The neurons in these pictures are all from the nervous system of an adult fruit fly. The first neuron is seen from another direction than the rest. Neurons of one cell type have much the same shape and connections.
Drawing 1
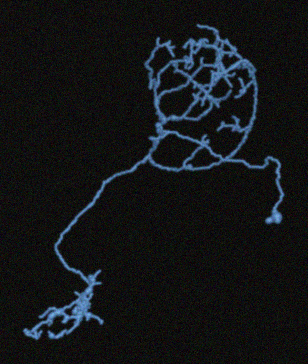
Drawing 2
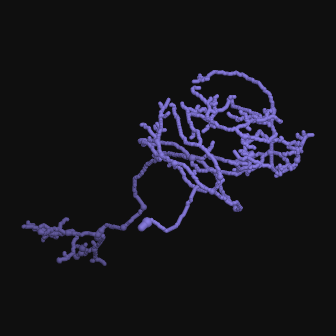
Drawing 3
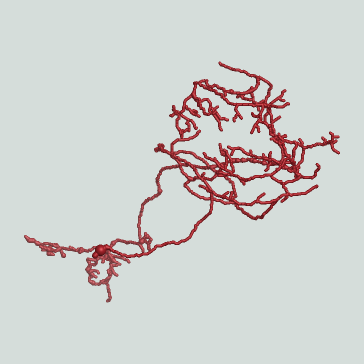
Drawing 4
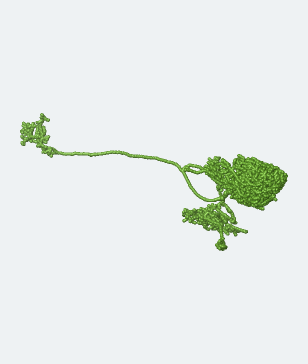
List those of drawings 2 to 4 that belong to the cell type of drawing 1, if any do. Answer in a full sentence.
Drawing 2 and drawing 3 are of the same cell type.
